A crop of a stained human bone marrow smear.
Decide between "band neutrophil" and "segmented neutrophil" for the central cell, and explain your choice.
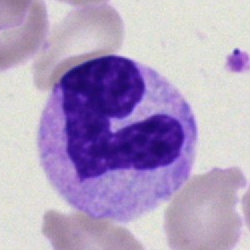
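This is a band neutrophil.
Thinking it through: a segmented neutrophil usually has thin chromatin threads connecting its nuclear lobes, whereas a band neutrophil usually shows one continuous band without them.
Here the nucleus is deeply indented, with its notch opening toward the right. The chromatin is dark purple and coarsely clumped. The cytoplasm is plentiful and pale lilac, holding fine, faint granules.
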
